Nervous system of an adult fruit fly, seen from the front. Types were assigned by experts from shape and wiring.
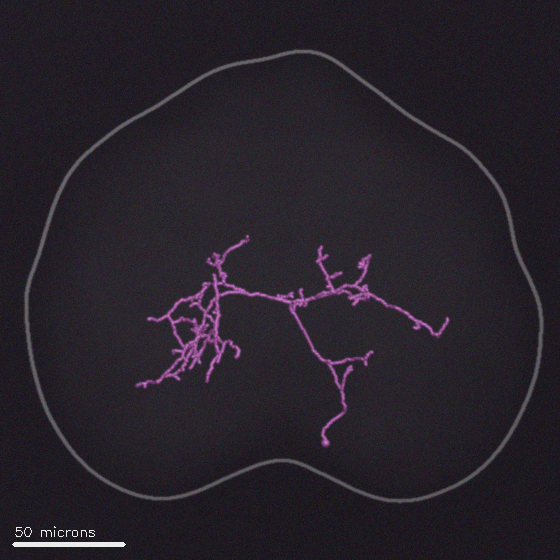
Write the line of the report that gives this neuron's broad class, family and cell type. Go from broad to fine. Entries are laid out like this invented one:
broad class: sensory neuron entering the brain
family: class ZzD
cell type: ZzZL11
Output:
broad class: nerve-cord intrinsic neuron
family: hemilineage 12B
cell type: IN12B090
